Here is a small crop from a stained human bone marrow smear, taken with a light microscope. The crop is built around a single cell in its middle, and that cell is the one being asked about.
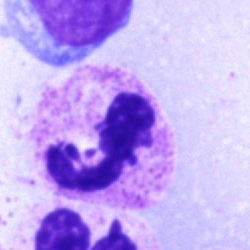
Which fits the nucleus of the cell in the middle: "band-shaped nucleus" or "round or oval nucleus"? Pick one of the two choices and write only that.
Band-shaped nucleus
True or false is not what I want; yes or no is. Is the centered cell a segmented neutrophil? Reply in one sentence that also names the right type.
Yes, the centred cell is categorised as a segmented neutrophil.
